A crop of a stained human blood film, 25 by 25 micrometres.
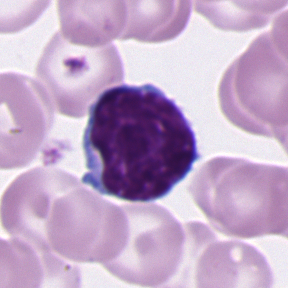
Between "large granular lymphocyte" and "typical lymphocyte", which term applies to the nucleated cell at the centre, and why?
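Call it a typical lymphocyte. Outline roughly round; nucleus roughly round, with a shallow indentation on its lower left side. Cytoplasm pale blue, only a thin rim, widest on the left; nucleus fills about 80% of the cell's area.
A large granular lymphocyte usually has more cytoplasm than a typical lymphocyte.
The scant cytoplasm here therefore sides with the typical lymphocyte.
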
